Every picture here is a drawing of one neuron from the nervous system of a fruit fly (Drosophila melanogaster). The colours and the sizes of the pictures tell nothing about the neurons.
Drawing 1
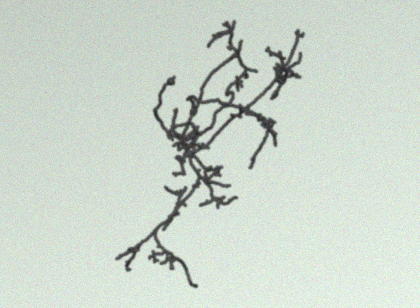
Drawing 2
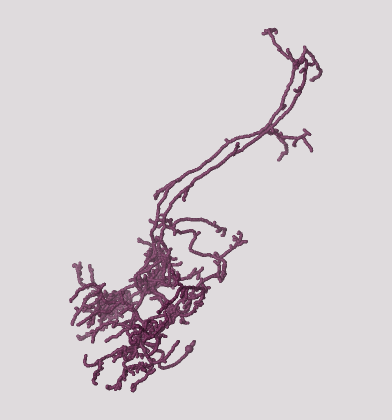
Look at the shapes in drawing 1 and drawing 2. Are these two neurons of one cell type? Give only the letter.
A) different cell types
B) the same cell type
A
